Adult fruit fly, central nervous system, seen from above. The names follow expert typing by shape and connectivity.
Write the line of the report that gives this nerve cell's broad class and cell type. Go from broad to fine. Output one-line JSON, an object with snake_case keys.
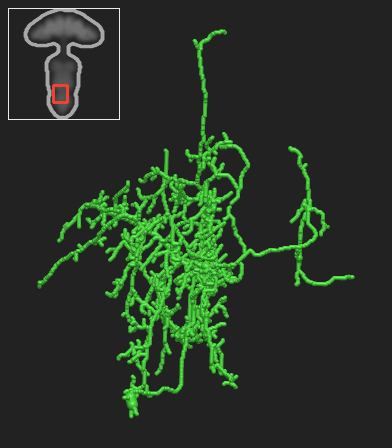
{"broad_class": "nerve-cord intrinsic neuron", "cell_type": "INXXX159"}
